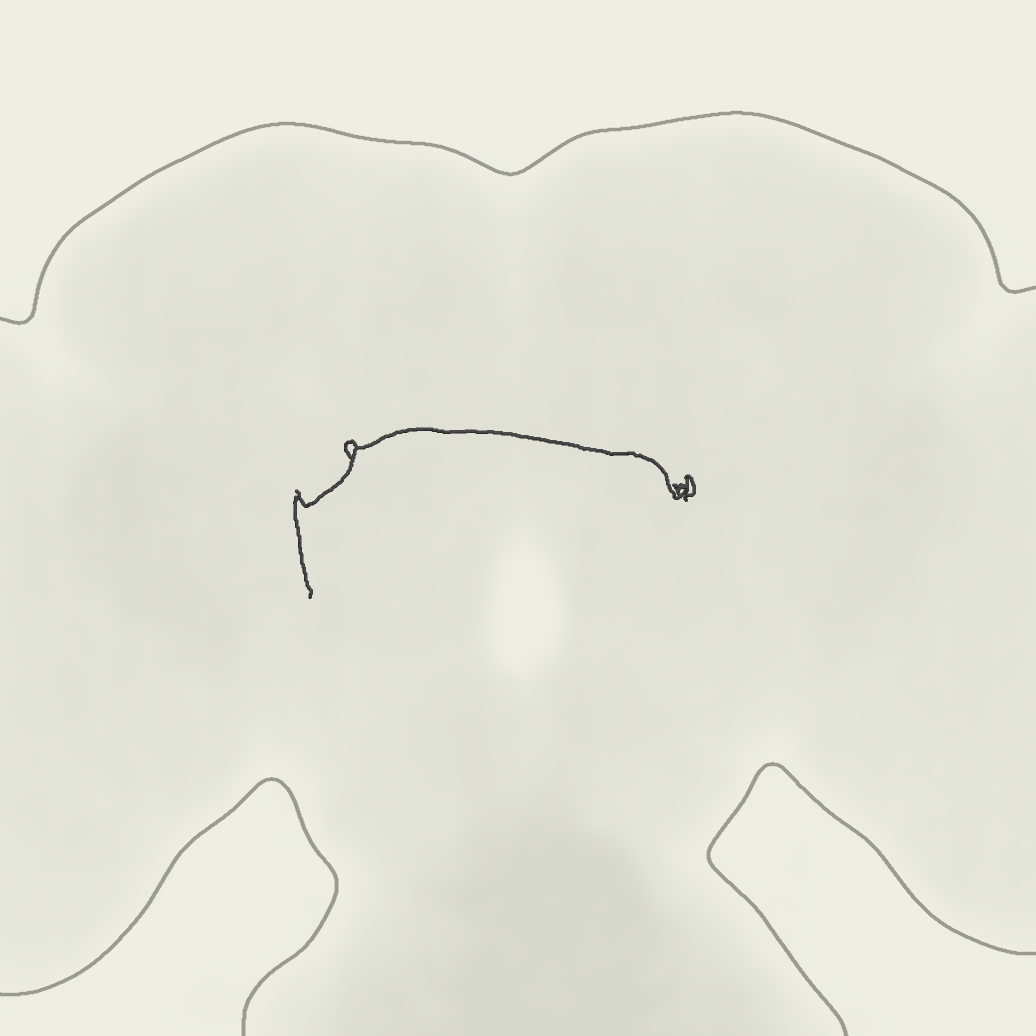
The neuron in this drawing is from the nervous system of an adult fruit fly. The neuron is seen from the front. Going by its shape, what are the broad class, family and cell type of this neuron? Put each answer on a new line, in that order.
sensory neuron entering the brain
class olfactory
ORN_DA3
